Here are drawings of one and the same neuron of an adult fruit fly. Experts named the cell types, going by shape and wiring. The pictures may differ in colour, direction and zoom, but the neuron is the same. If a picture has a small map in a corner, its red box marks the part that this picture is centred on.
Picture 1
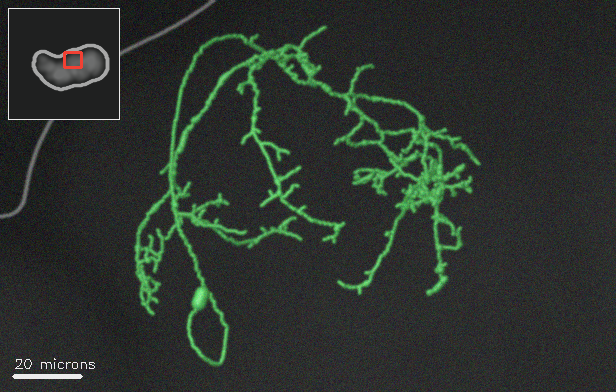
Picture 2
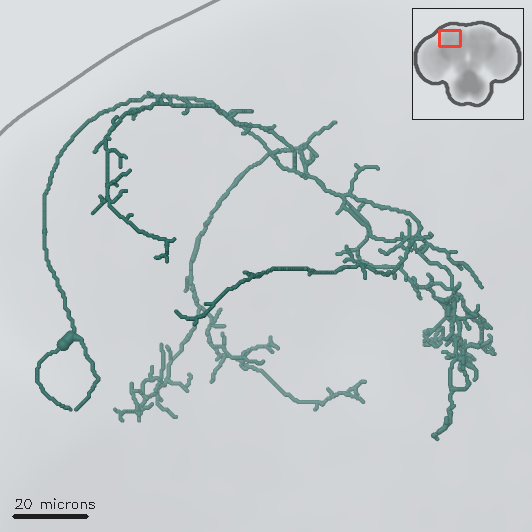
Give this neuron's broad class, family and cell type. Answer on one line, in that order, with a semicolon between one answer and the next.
central-brain intrinsic neuron; hemilineage SLPav2; CL014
